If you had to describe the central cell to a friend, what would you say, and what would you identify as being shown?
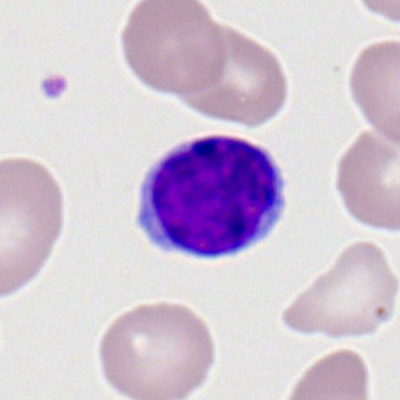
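Dark purple, densely clumped chromatin is seen in the nucleus of this round cell with a smooth outline. The cytoplasm contains neither granules nor vacuoles. It is a lymphocyte.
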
